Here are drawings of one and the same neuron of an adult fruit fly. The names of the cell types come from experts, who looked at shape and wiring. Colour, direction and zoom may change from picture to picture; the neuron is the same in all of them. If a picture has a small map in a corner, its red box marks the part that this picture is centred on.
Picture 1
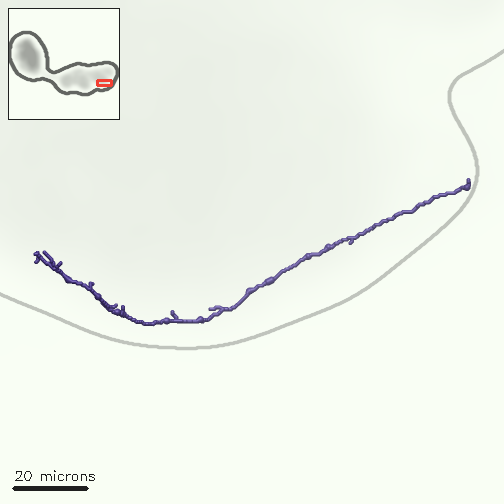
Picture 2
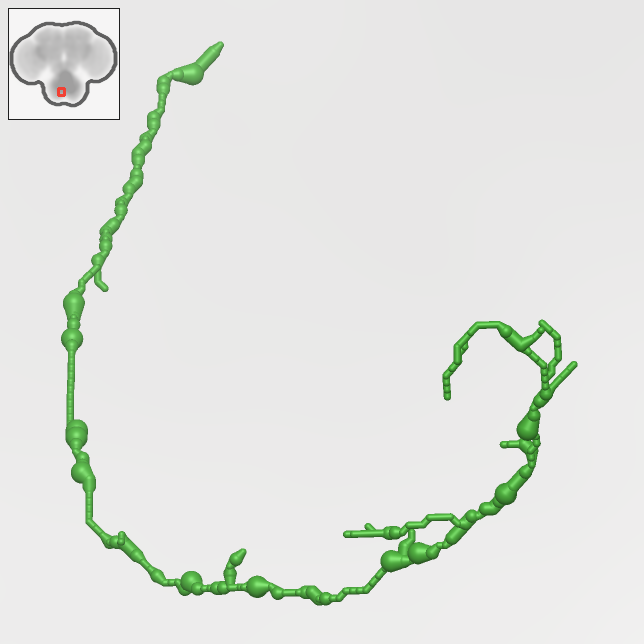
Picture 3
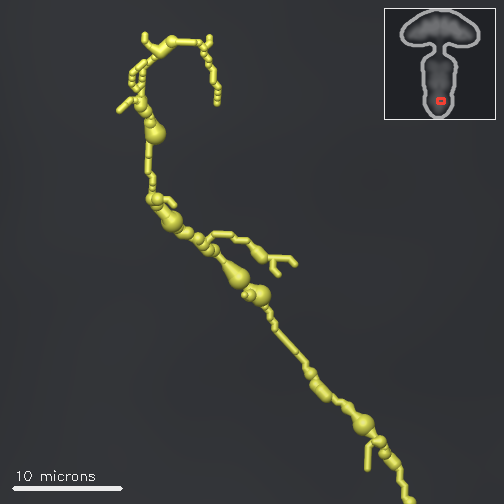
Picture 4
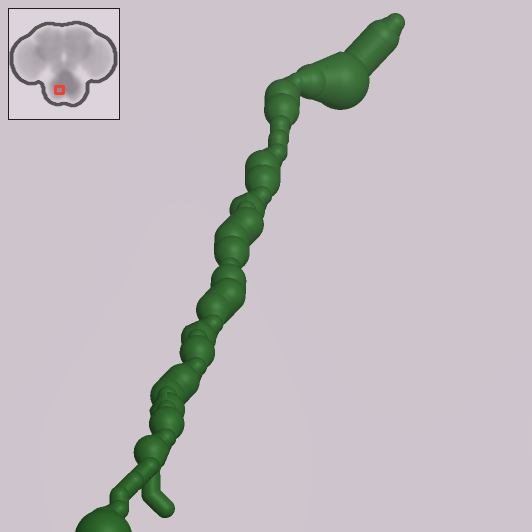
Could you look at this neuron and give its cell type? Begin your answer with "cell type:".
cell type: SNta42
